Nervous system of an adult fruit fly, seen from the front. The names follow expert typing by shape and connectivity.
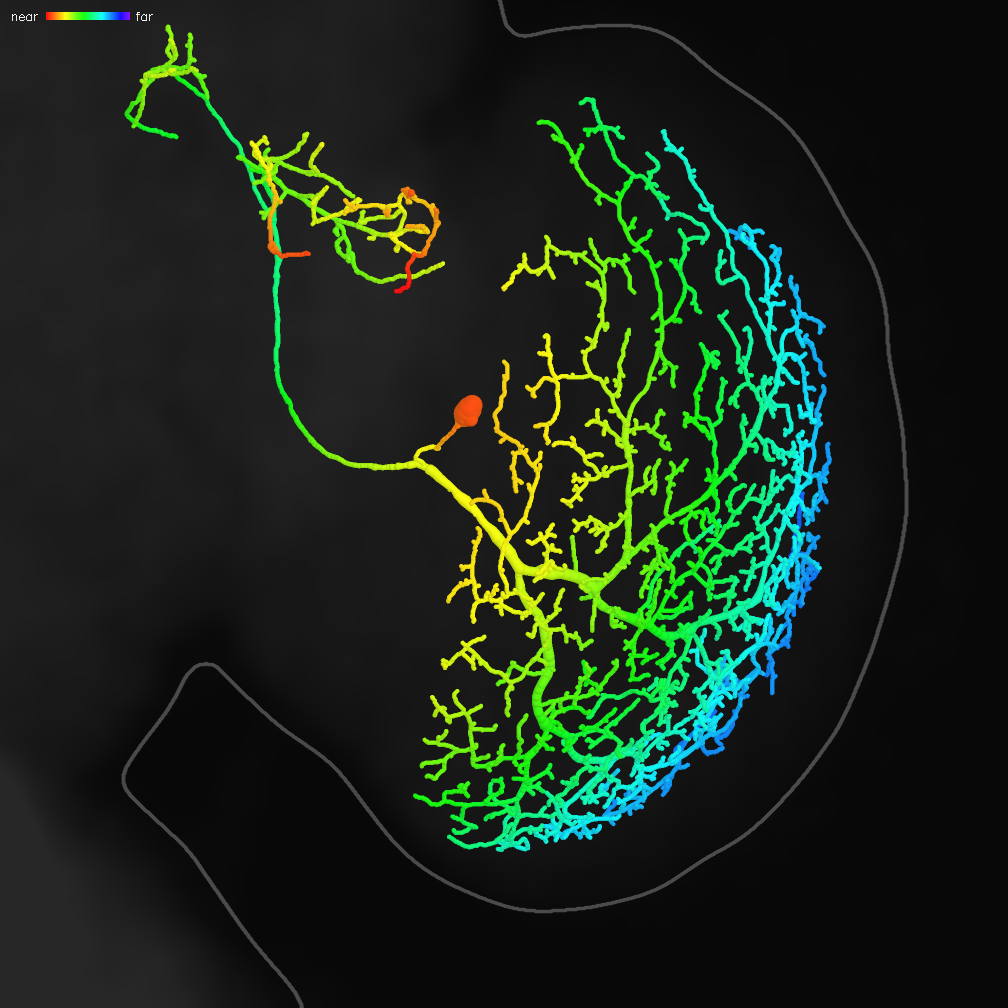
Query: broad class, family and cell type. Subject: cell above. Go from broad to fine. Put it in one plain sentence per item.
A visual projection neuron of the MeVP family, type MeVP47.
